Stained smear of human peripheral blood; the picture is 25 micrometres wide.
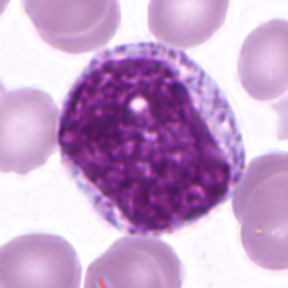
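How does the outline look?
Round to slightly oval, and smooth.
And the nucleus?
Coarse, clumped chromatin, dark purple with paler gaps between the clumps, plus a small round white clear spot in its upper part.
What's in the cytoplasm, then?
Fine purple dots, scattered all through it.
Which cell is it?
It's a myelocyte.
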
